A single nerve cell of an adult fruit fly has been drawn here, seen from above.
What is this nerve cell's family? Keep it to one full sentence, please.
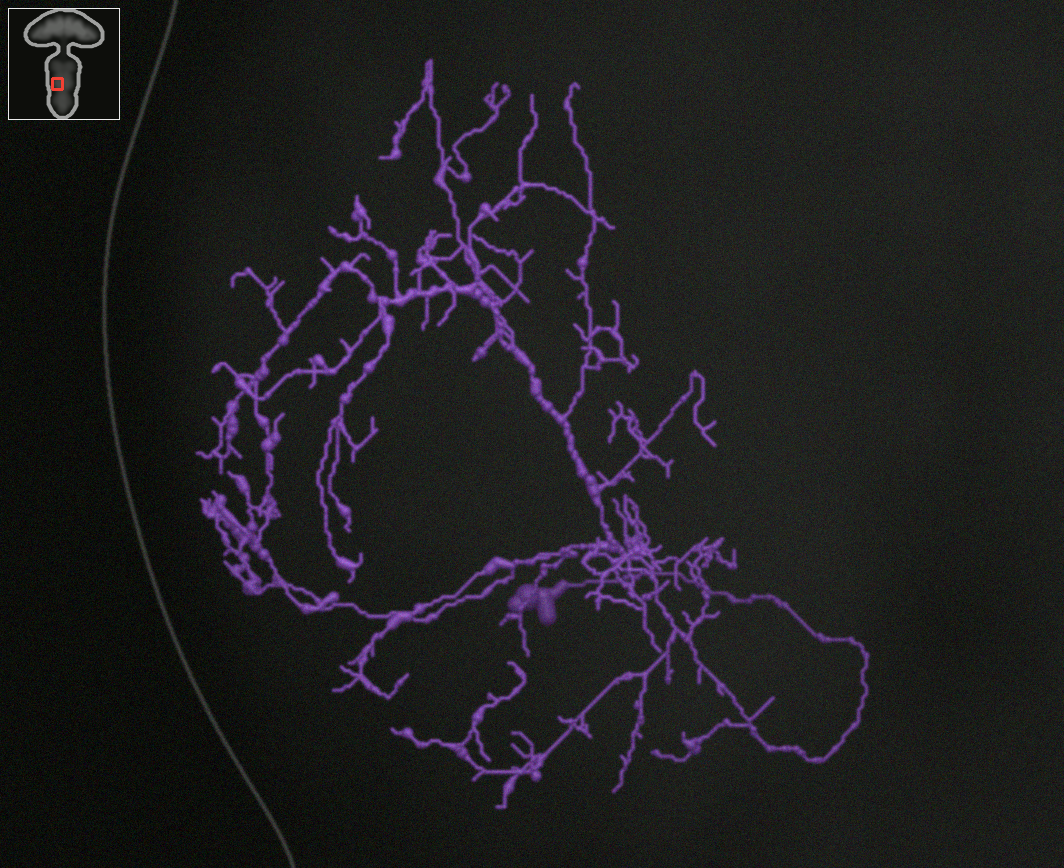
This nerve cell is a member of family hemilineage 04B.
